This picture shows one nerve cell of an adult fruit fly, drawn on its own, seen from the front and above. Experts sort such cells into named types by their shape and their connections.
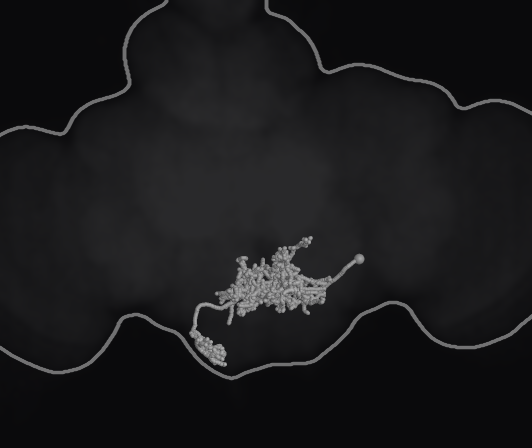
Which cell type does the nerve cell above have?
GNG112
